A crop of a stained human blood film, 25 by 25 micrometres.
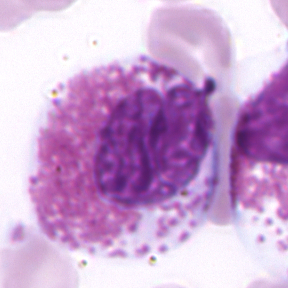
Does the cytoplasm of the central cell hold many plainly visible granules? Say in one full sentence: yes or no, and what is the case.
Yes, the cell's cytoplasm contains many granules that can be seen.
